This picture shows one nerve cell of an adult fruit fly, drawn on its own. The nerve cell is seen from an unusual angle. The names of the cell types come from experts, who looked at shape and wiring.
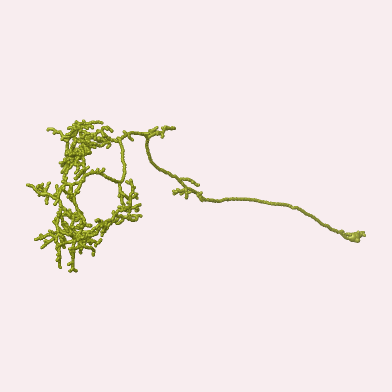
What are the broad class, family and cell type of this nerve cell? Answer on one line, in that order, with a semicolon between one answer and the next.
nerve-cord intrinsic neuron; hemilineage 06B; IN06B047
